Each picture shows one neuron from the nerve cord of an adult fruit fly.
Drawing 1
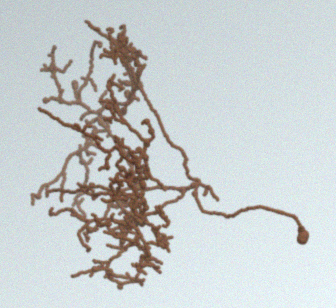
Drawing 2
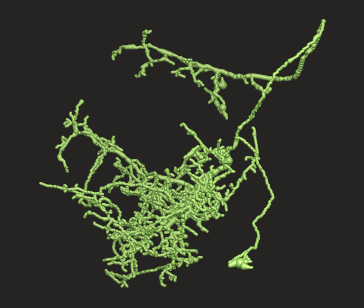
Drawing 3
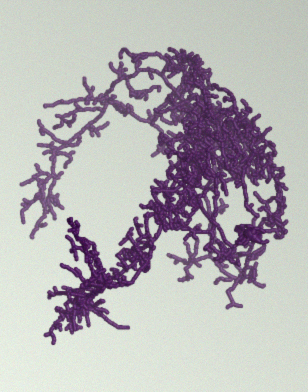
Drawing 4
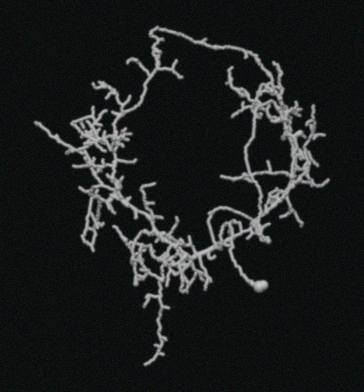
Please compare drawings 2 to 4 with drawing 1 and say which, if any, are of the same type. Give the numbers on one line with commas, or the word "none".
4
